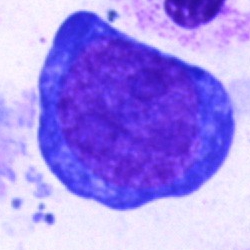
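Proerythroblast, the cell in the middle of this stained bone marrow smear. Look first at its cytoplasm: it is a deep blue, and no granules are visible in it. The chromatin is finely stippled, not gathered into coarse dark clumps. Notice, too, that the outline is irregular, with broad bulges instead of a smooth circle.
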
